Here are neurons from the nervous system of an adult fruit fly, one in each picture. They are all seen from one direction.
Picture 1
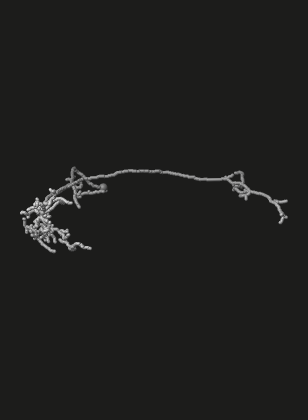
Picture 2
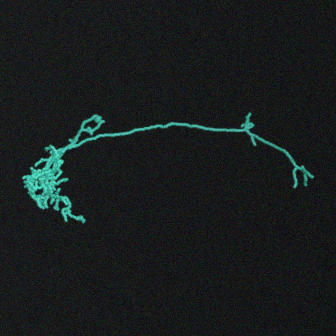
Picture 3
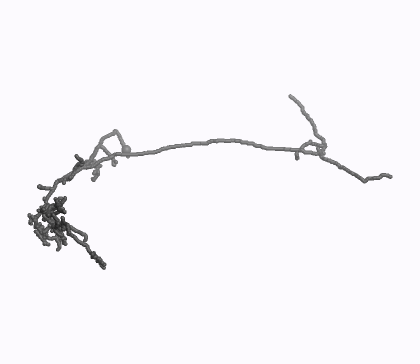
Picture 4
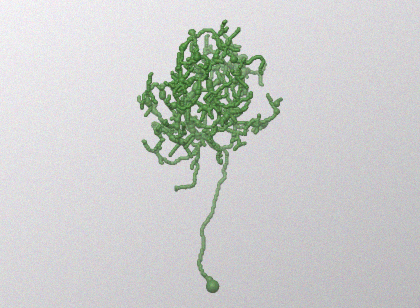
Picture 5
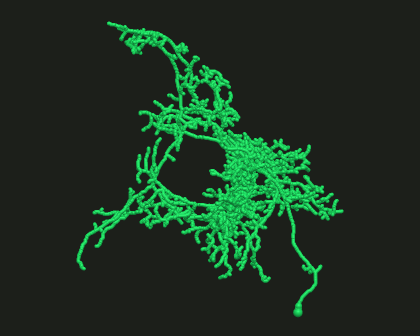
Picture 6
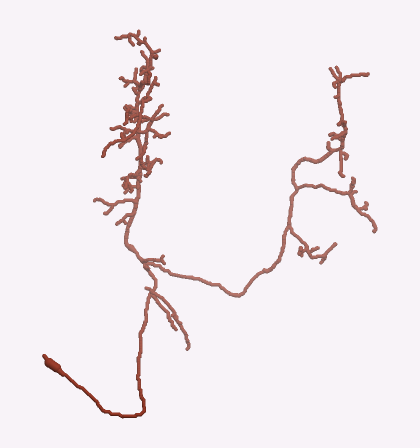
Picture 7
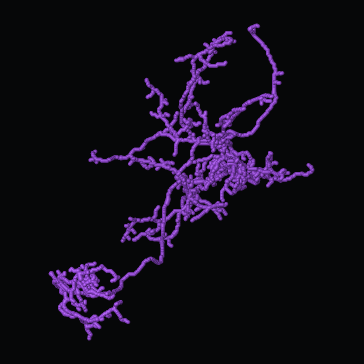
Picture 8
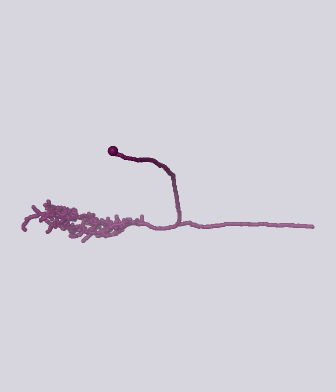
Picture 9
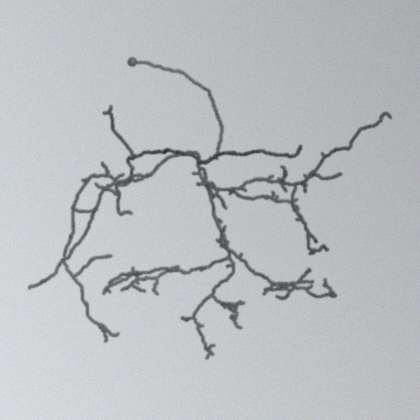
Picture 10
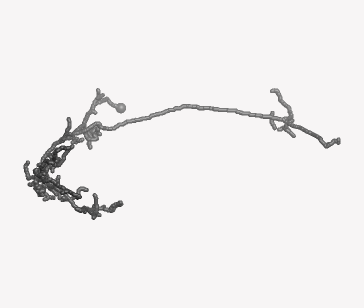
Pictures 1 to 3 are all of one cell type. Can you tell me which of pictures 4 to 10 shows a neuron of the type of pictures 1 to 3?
10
